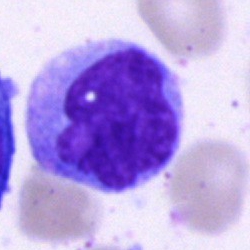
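Monocyte in the centre. Round, smooth outline here, and the cytoplasm makes its widest rim on the left. Looking for coarse granules in that cytoplasm, I find none. There is also a small bright white dot in the upper left part of the nucleus.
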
